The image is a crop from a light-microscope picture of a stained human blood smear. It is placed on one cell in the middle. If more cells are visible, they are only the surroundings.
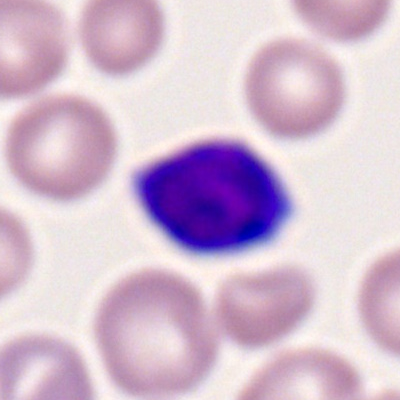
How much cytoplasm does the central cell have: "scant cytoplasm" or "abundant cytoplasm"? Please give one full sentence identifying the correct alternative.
What surrounds the nucleus is a narrow rim of cytoplasm.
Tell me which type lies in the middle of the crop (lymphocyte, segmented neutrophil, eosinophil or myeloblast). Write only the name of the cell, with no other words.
lymphocyte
